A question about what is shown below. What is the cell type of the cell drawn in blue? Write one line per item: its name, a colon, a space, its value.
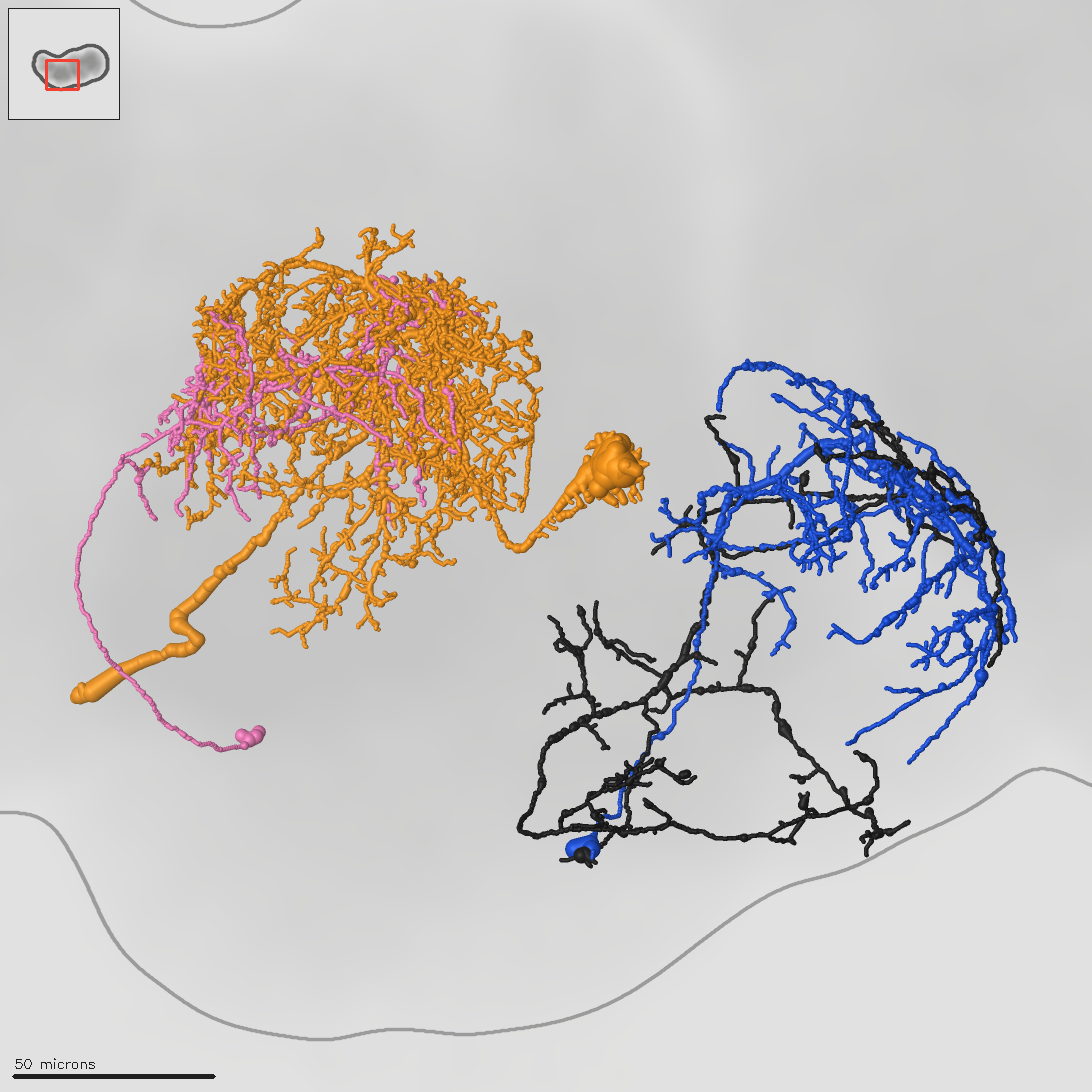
cell type: IN04B015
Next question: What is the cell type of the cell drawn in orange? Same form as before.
cell type: Sternal anterior rotator MN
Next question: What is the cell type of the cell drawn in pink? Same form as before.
cell type: IN04B081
